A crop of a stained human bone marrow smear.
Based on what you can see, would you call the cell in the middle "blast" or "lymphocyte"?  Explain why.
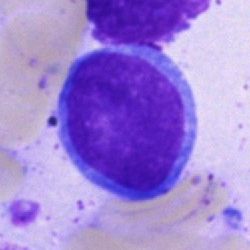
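Blast, not lymphocyte. Chromatin finely granular, evenly spread.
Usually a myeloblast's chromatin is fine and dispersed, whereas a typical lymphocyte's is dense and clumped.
This chromatin matches the blast pattern, not the lymphocyte one. Also seen: smooth, round to slightly oval outline; nucleus filling most of the cell; thin blue rim of cytoplasm.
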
